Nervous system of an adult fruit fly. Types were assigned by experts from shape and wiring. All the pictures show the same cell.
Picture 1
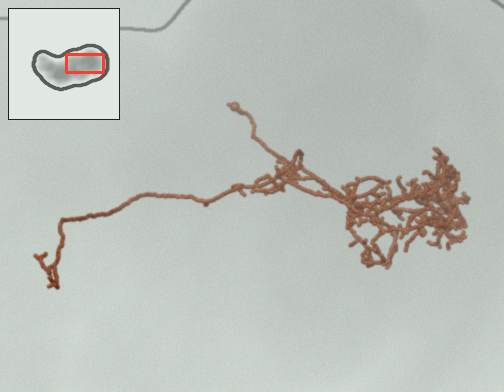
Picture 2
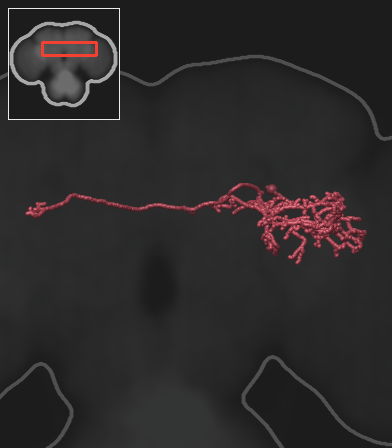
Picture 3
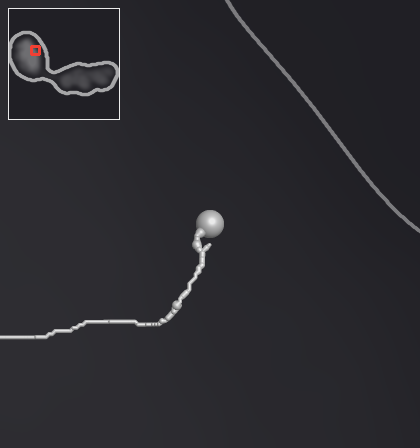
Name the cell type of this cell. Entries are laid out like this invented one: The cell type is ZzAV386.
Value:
The cell type is AVLP524_b.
